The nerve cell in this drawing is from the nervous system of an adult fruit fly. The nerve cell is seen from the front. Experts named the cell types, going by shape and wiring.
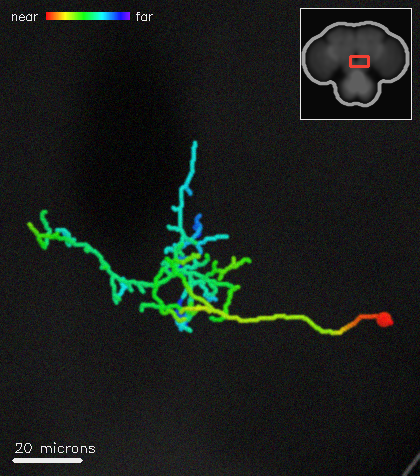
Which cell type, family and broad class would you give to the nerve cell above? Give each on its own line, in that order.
PRW035
hemilineage TRdl_a
central-brain intrinsic neuron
